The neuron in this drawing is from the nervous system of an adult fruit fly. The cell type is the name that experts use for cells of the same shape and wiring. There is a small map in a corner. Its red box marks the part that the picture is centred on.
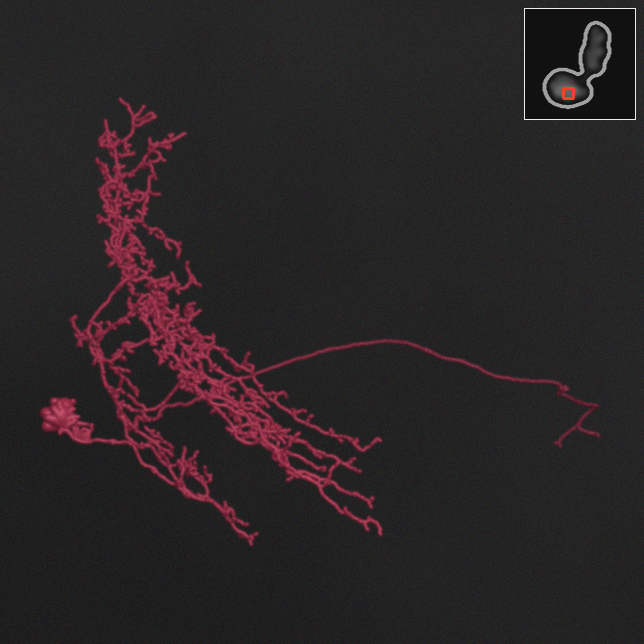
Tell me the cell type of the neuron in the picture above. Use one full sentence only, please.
The neuron is categorized under cell type Lawf1.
